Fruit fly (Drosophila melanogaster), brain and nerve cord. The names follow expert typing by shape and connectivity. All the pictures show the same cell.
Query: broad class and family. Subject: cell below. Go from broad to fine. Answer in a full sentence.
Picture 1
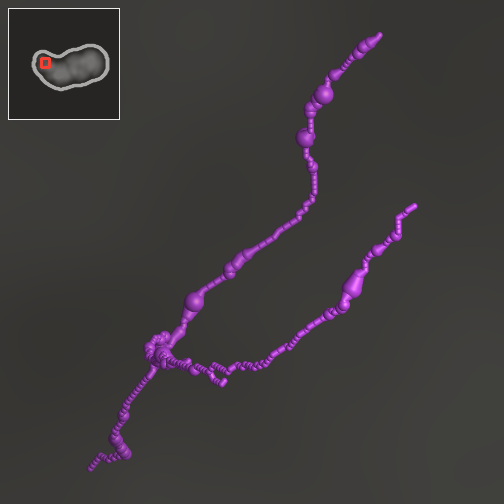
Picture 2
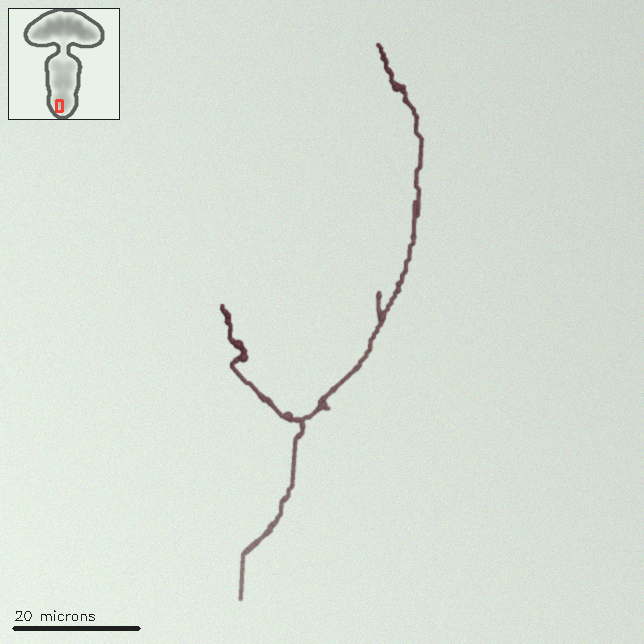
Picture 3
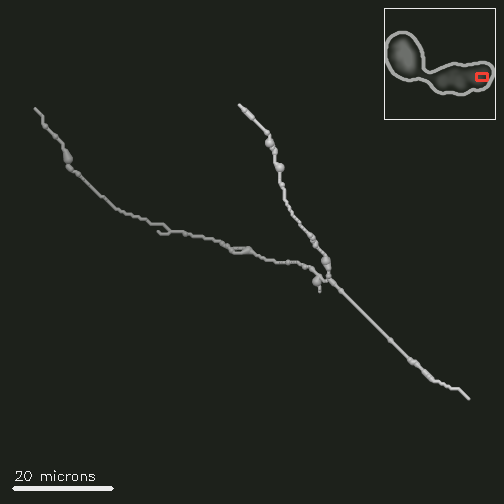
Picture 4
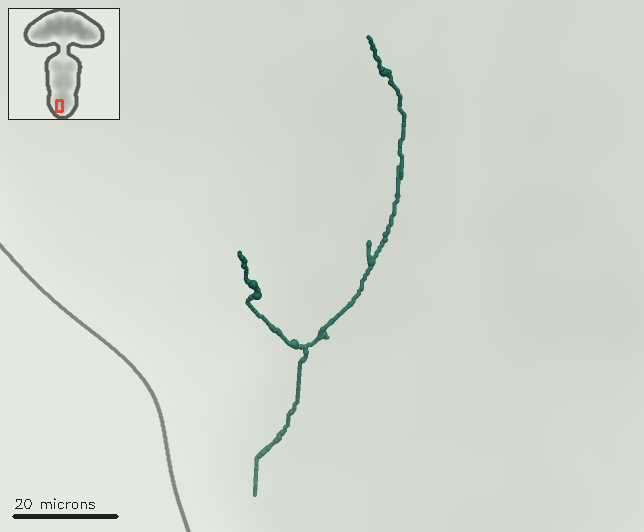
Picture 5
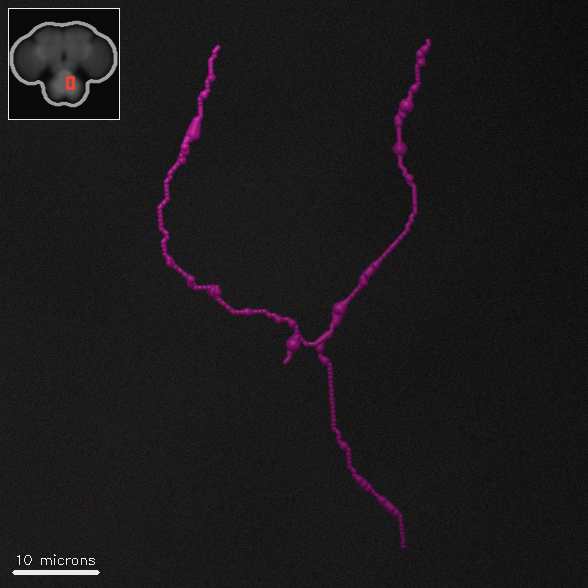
A sensory neuron entering the nerve cord of class mechanosensory tactile.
